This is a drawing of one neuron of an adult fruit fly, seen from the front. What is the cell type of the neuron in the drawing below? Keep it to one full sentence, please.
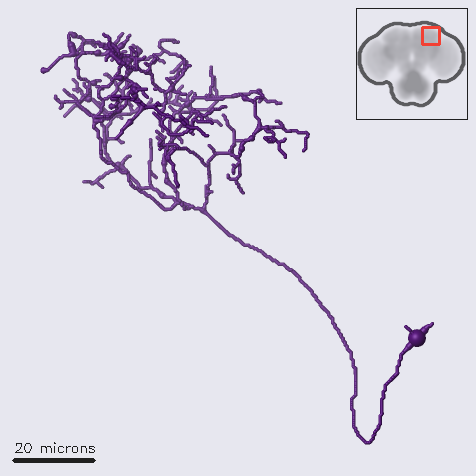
This neuron is assigned to the cell type CB1179.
